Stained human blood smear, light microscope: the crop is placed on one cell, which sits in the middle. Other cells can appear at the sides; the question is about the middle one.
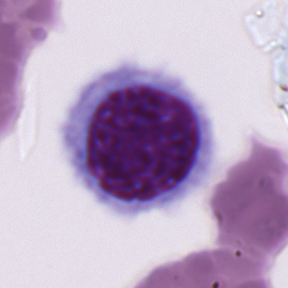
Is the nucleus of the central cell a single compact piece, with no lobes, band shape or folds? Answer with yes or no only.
Yes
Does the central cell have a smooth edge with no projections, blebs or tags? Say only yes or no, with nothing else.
No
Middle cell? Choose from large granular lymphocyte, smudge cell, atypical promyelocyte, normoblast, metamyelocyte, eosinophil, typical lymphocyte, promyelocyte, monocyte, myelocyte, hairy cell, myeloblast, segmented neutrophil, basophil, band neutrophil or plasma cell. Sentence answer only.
The central cell in this smear crop is a hairy cell.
